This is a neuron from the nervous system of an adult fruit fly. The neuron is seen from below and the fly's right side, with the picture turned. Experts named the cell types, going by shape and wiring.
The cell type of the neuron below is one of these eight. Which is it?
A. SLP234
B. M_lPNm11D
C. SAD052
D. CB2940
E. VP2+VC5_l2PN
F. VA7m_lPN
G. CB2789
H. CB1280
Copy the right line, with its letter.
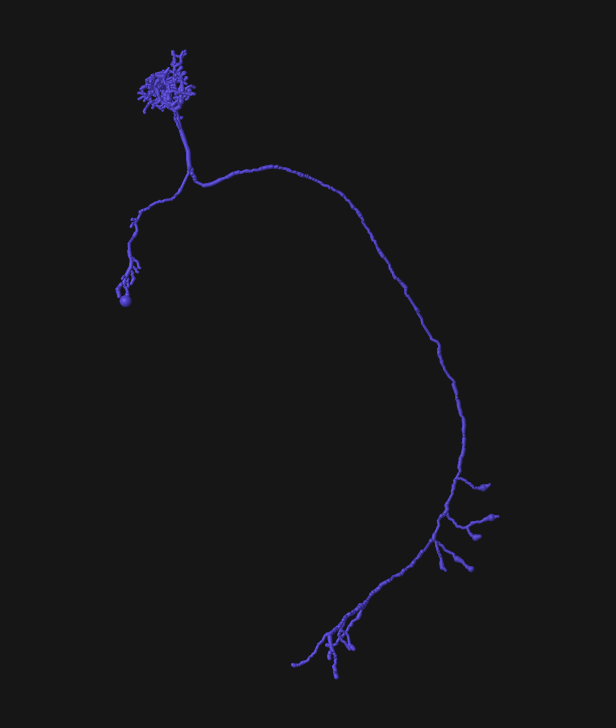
F. VA7m_lPN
